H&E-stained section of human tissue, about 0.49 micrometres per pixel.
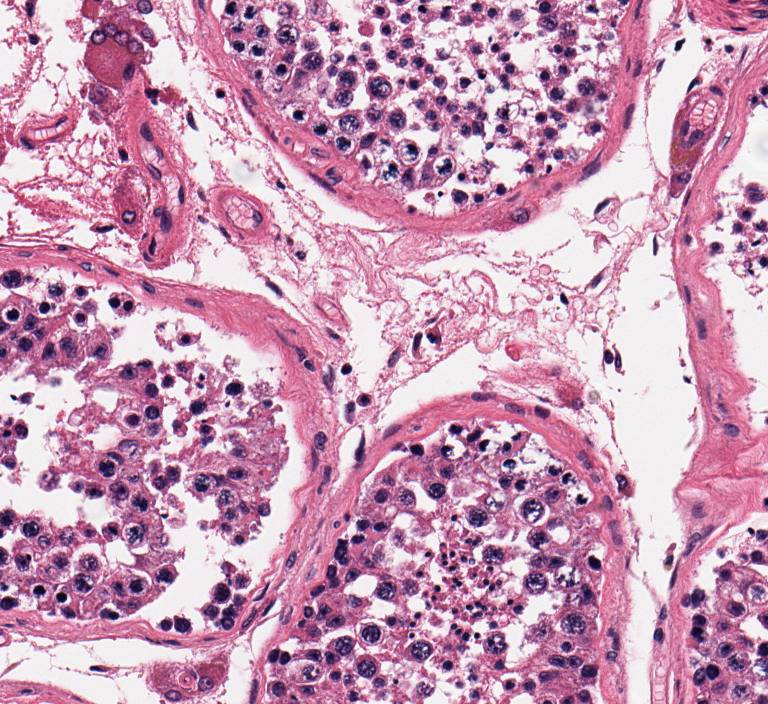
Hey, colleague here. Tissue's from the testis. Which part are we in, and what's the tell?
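First, the part: seminiferous tubule. Second, layout: rounded cross-cut tubules at the top, left, bottom centre and right edge, with loose tissue between them. Third, contents: rounded cells several layers deep fill each tubule, many with large round nuclei and coarse, clumped or thread-like dark chromatin.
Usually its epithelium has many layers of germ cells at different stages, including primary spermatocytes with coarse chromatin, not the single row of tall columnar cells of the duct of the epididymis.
Last, small clusters of deep pink, cytoplasm-rich cells lie between tubules, upper left and upper right.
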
